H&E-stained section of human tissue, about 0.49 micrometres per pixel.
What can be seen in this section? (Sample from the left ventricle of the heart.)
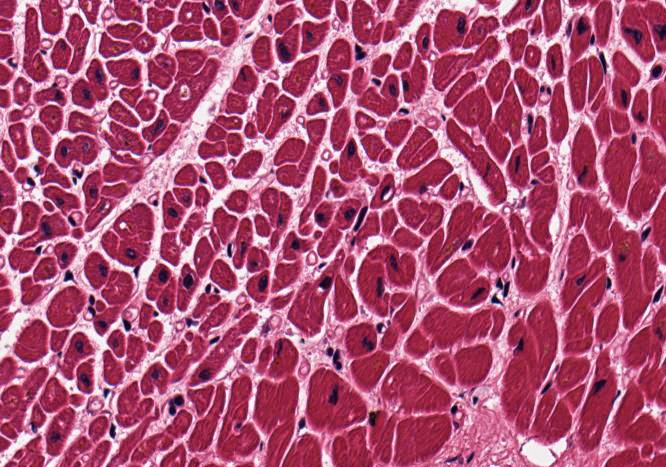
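Here the field is packed with muscle fibres, most of them cut in cross section, and thin pale septa group them into bundles. The profiles are irregular, anywhere from rounded to polygonal, and their size varies across the field. Where a fibre shows a nucleus, it's mostly a single oval one sitting in the centre. The cytoplasm is stained deeply and evenly red with eosin.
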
